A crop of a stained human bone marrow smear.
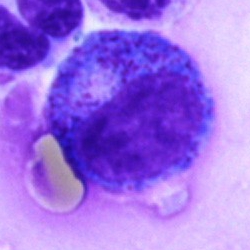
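Promyelocyte at the centre of a stained human bone marrow smear, light microscope. The cell is round, with its nucleus off-centre toward the lower right. Beside the nucleus at the upper left lies a paler zone of cytoplasm, and dark purple granules are scattered throughout the cytoplasm.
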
